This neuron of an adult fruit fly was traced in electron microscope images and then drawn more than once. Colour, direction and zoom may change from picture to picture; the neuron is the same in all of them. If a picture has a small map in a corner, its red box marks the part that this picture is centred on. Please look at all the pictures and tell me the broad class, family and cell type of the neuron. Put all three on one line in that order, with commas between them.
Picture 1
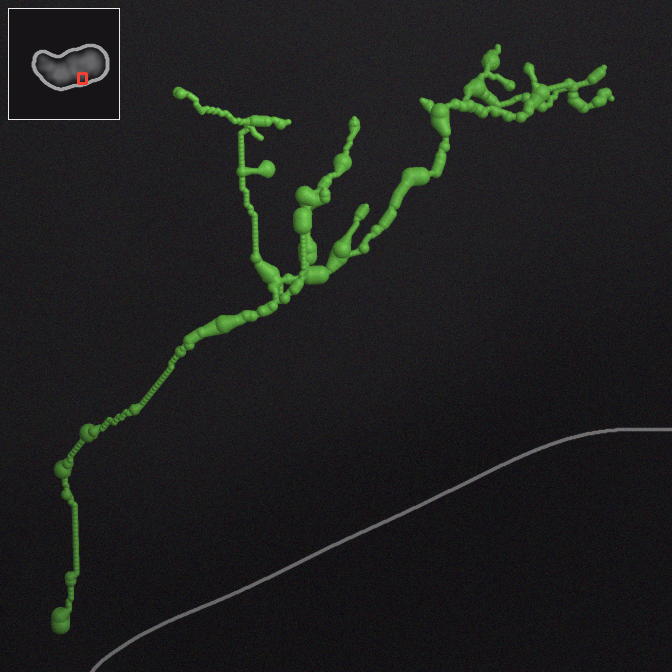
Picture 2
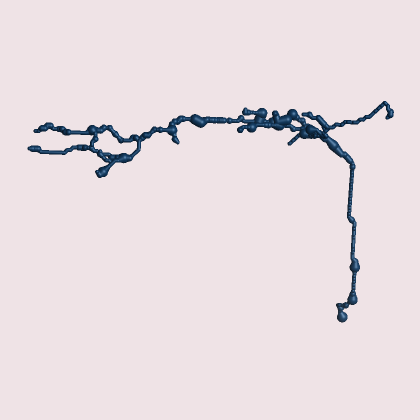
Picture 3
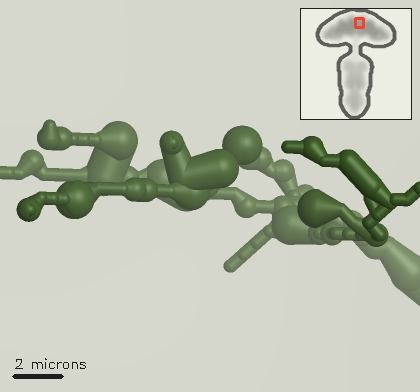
sensory neuron entering the brain, class mechanosensory, TPMN1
